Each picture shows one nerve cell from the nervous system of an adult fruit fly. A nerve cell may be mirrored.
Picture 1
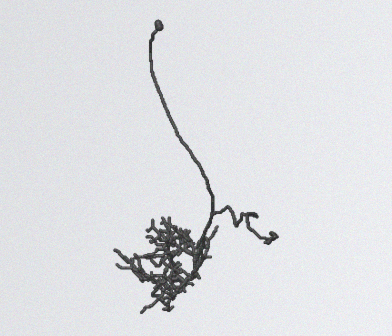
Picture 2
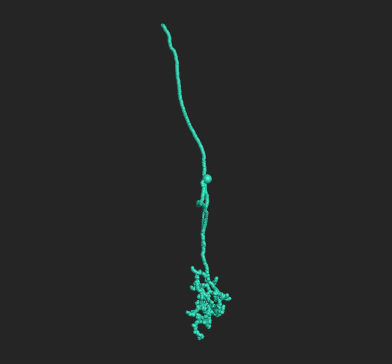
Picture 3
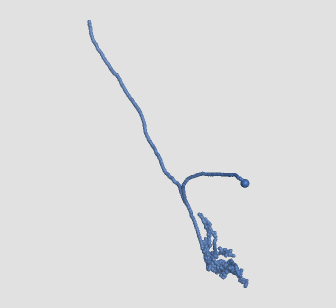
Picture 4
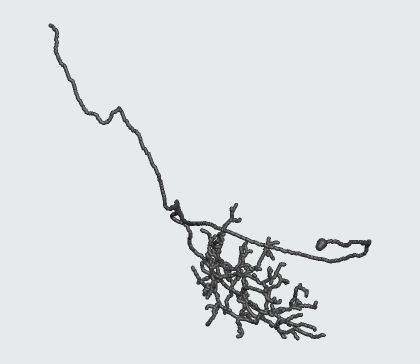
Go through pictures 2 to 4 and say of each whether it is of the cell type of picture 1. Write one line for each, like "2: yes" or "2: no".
2: yes
3: yes
4: yes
